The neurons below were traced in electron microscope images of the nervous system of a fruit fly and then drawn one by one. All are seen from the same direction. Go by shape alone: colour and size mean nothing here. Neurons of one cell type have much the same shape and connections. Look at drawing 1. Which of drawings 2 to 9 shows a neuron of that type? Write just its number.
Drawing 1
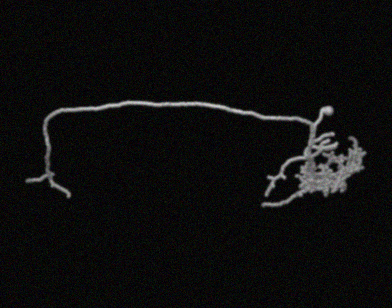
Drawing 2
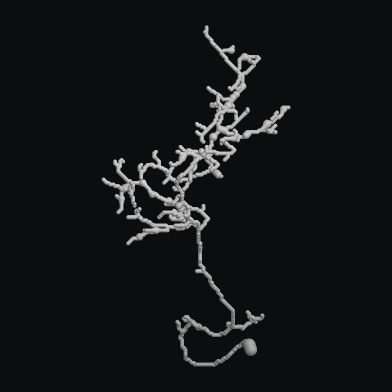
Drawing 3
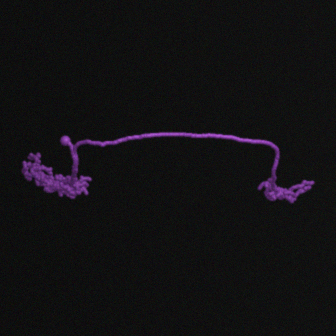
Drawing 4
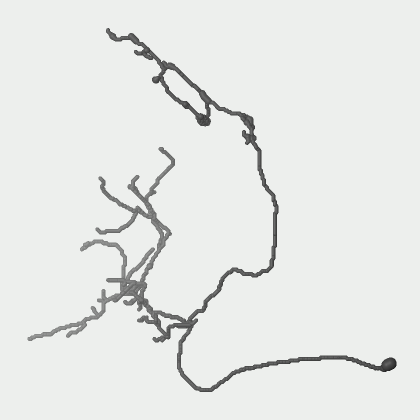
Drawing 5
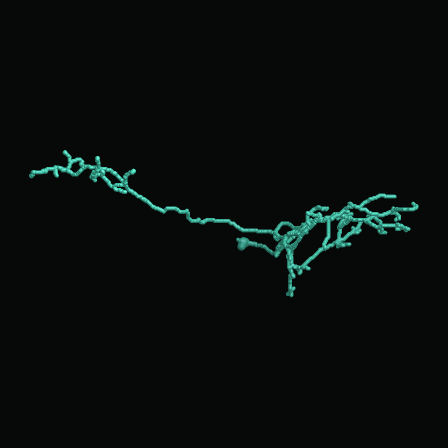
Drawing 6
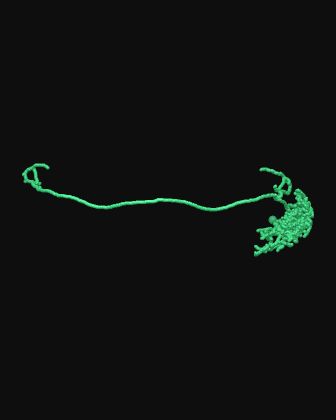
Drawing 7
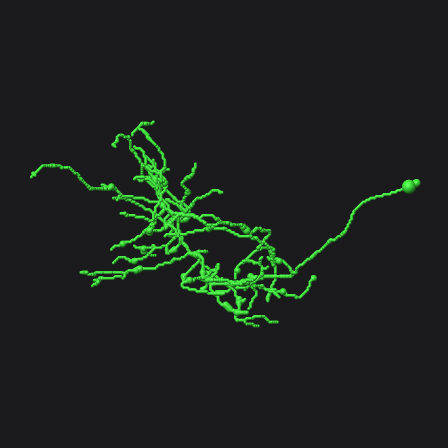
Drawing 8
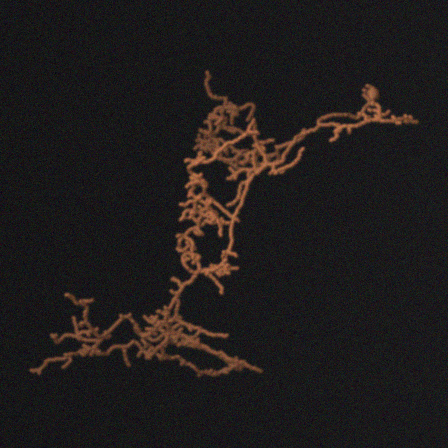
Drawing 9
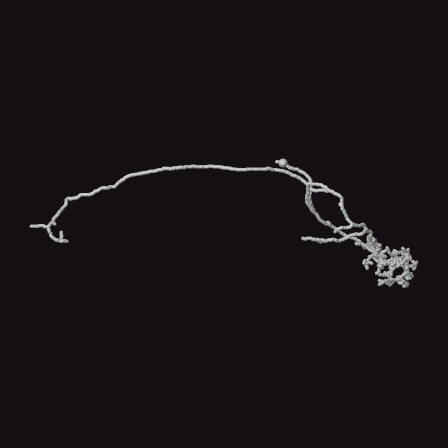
3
